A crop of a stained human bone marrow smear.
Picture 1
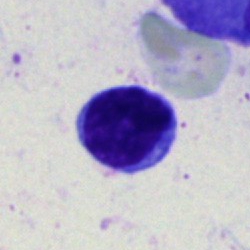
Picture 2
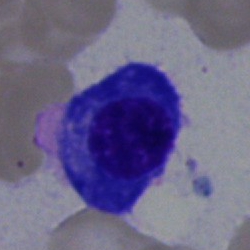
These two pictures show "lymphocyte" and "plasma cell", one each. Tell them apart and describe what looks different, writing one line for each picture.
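Picture 1 – lymphocyte. The cytoplasm forms only a thin rim, seen most clearly along the lower right edge.
Picture 2 – plasma cell. The cytoplasm forms a broad rim that is widest on the left side of the nucleus.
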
